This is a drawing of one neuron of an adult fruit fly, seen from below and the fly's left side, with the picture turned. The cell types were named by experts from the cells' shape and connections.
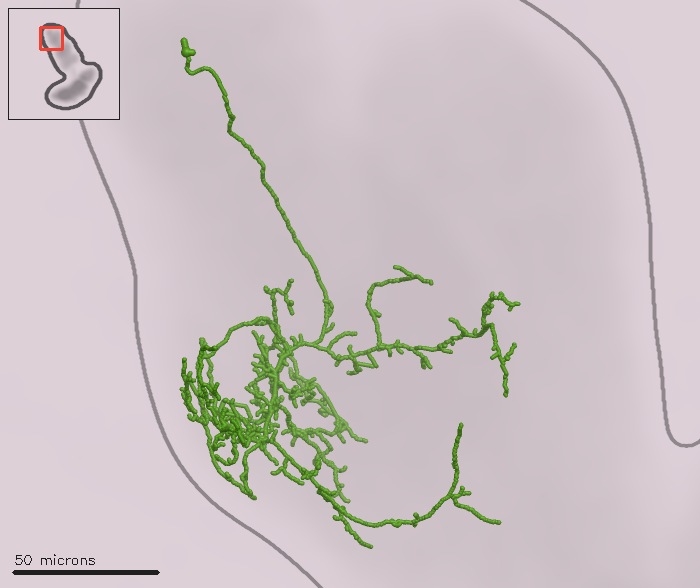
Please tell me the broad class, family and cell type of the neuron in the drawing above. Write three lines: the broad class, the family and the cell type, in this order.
nerve-cord intrinsic neuron
hemilineage 03A
IN03A048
